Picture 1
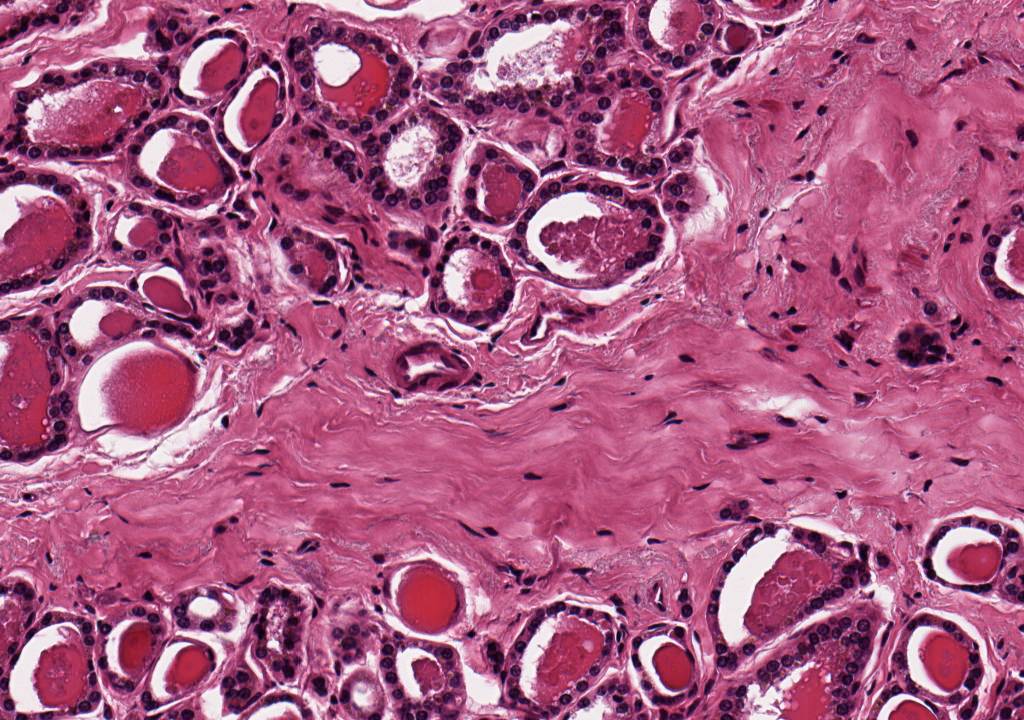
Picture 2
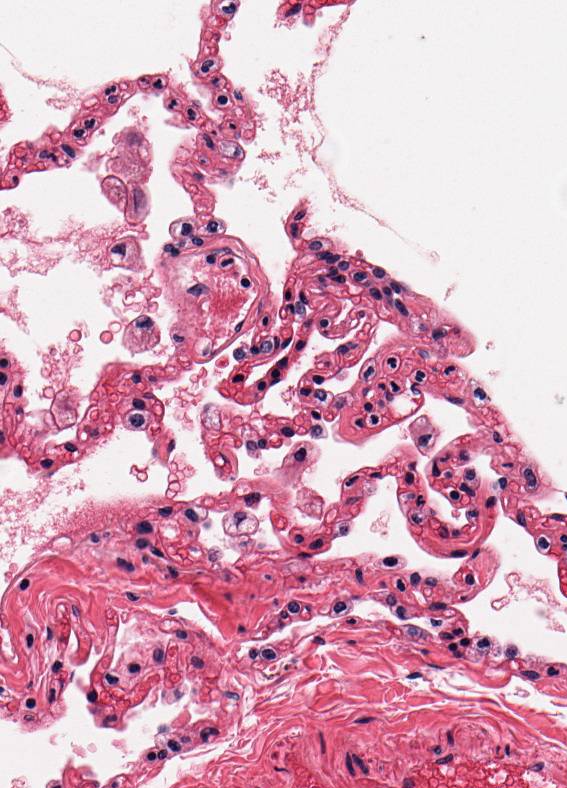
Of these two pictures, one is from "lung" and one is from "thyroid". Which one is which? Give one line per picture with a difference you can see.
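Picture 1 is from the thyroid. The units are small round to oval closed follicles, each with a central lumen.
Picture 2 is from the lung. No glands are present anywhere in the field.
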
